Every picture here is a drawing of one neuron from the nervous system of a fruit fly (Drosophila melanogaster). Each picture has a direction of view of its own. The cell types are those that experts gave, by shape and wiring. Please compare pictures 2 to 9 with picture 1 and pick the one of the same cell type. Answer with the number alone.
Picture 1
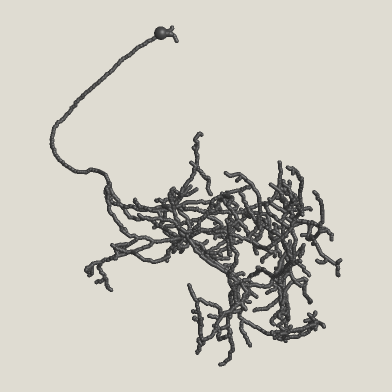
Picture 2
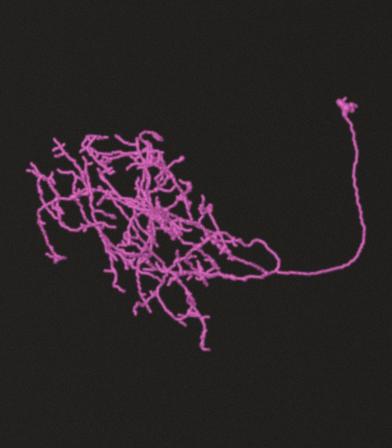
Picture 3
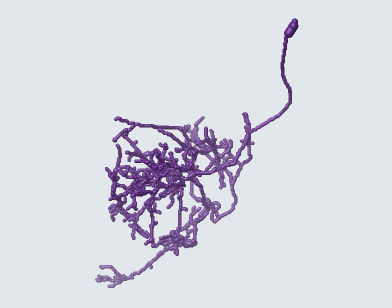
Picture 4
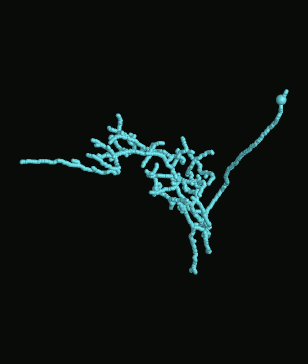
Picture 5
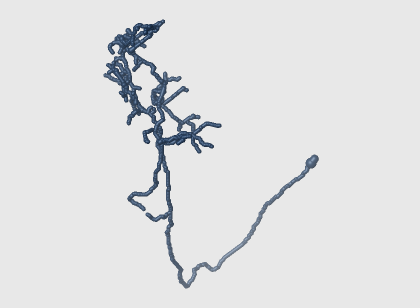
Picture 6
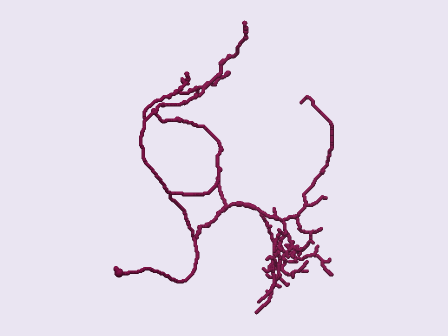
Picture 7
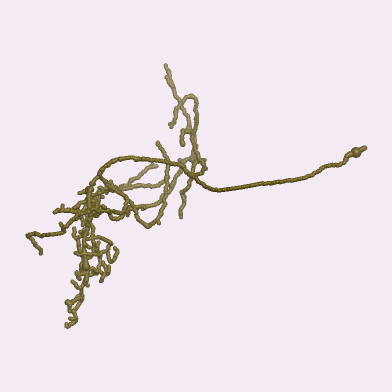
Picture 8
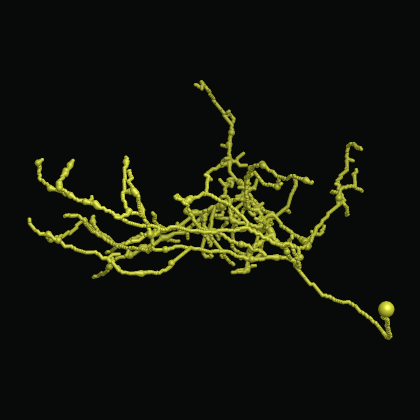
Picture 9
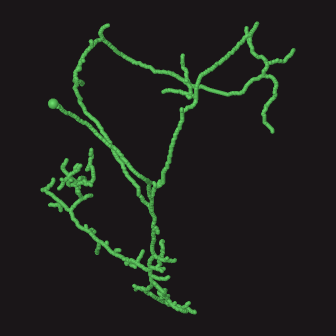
2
